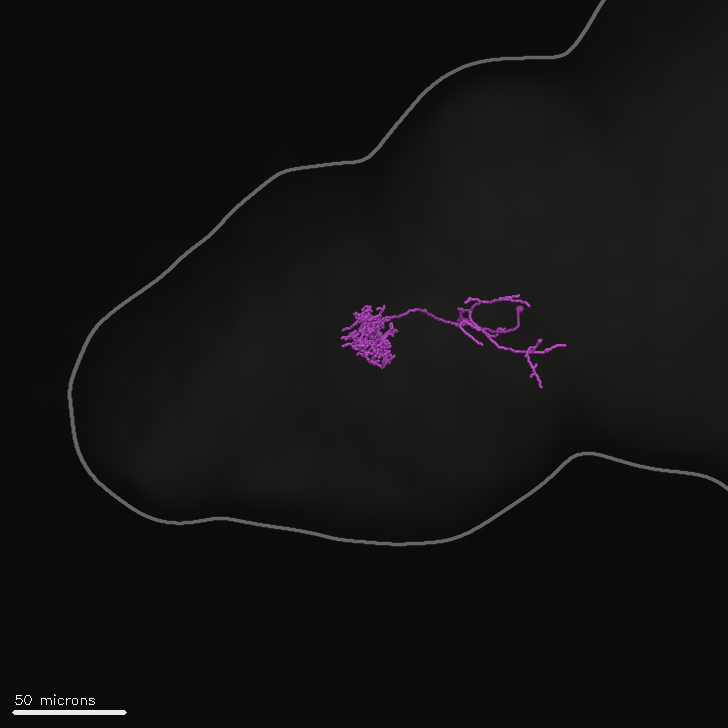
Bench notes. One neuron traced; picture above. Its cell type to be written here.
LoVP1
